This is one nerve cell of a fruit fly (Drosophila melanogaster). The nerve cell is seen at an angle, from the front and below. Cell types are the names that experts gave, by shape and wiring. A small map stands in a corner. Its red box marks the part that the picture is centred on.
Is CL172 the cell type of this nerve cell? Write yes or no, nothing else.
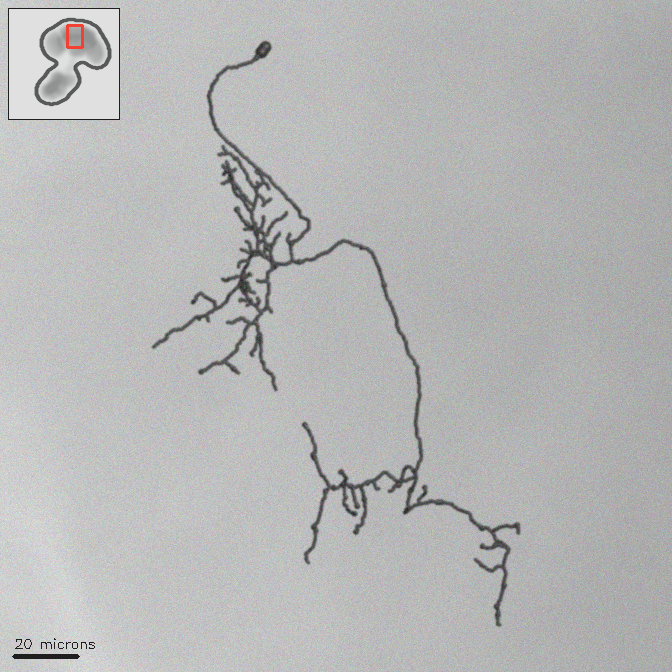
no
